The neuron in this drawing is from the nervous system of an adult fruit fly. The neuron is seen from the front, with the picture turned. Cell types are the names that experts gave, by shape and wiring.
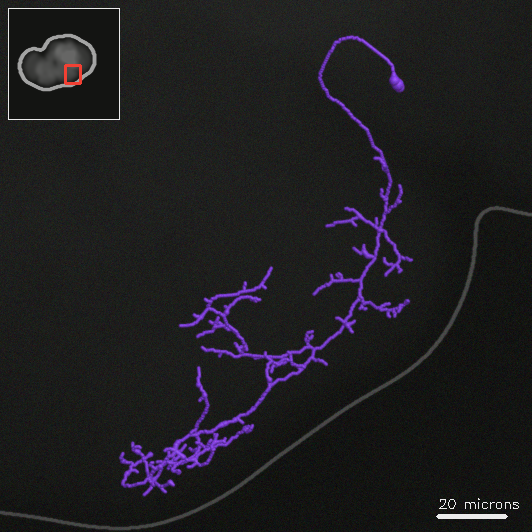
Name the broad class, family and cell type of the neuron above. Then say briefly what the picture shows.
Its broad class is central-brain intrinsic neuron. The family is hemilineage LHa3. The cell type is CB1333. The cell body can be seen at the upper right of the picture. By the scale bar it is about 140 microns tall in this view. The picture shows dozens of branch ends.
